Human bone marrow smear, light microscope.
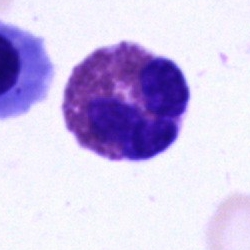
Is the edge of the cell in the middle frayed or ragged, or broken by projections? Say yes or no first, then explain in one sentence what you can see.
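No. The cell outline is roughly round with a smooth edge.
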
